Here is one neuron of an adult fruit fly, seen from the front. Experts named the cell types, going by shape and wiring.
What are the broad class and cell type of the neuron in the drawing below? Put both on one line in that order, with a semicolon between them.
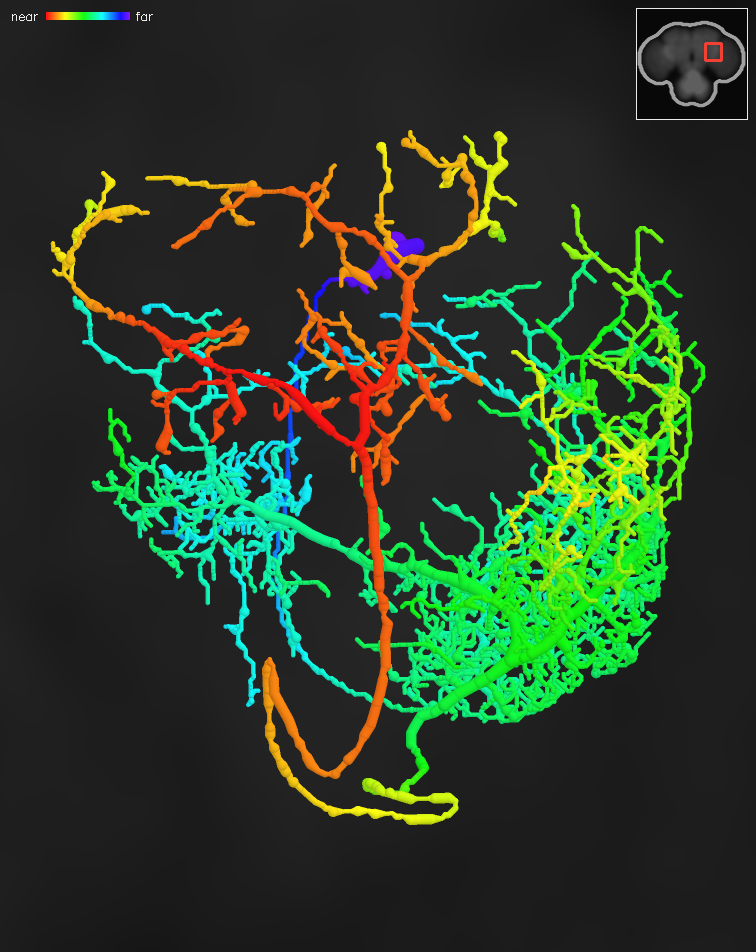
central-brain intrinsic neuron; AVLP479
